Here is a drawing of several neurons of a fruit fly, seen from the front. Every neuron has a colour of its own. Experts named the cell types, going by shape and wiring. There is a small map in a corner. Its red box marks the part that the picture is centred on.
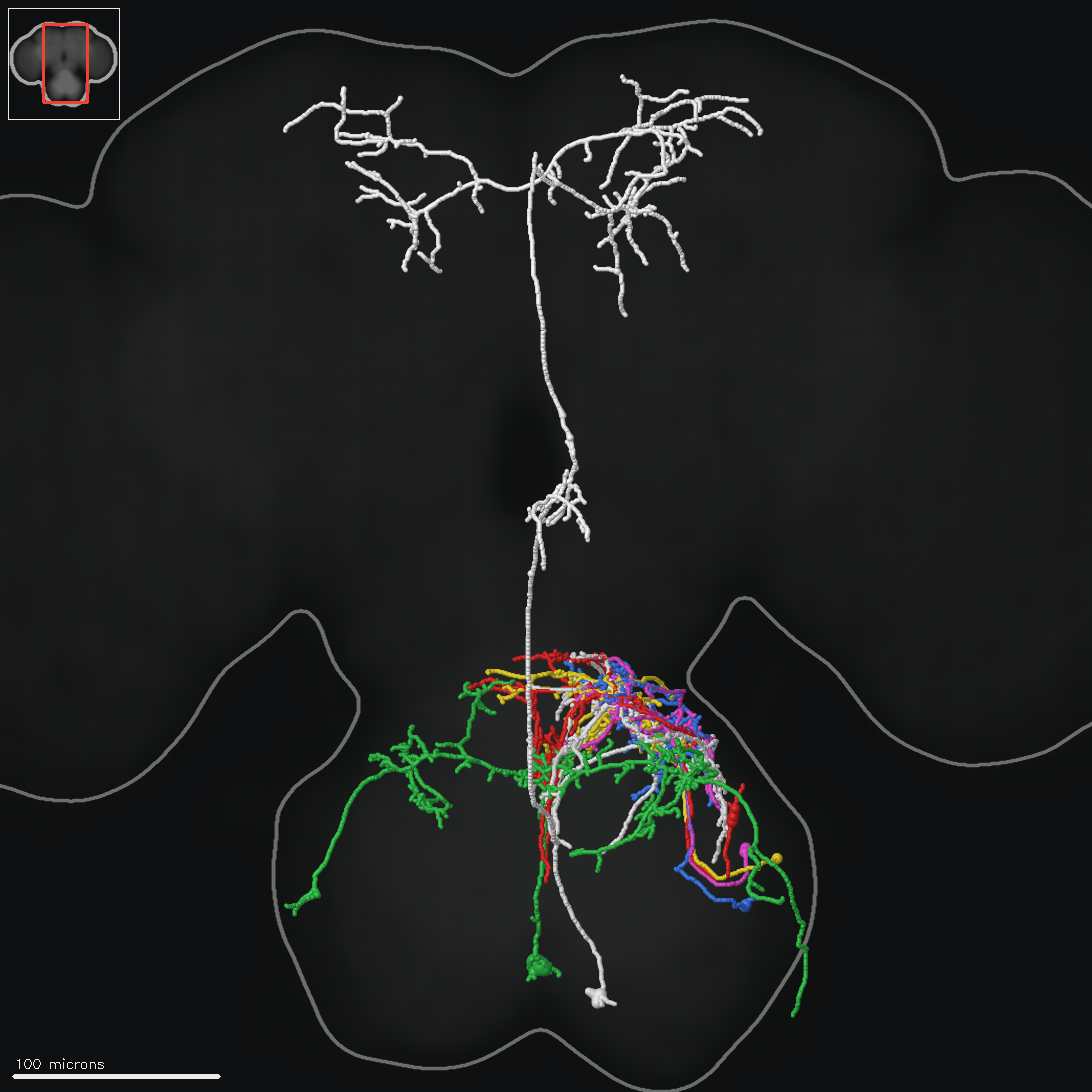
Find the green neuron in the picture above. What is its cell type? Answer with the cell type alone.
EN00B015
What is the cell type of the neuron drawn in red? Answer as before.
IN03B054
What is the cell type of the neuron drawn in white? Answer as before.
AN27X009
